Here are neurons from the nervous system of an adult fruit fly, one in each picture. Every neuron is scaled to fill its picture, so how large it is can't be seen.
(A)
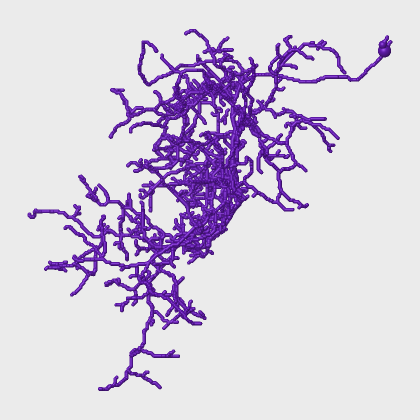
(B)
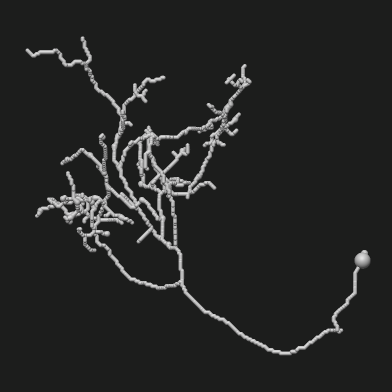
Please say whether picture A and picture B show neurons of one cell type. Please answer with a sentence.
They are of different cell types.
